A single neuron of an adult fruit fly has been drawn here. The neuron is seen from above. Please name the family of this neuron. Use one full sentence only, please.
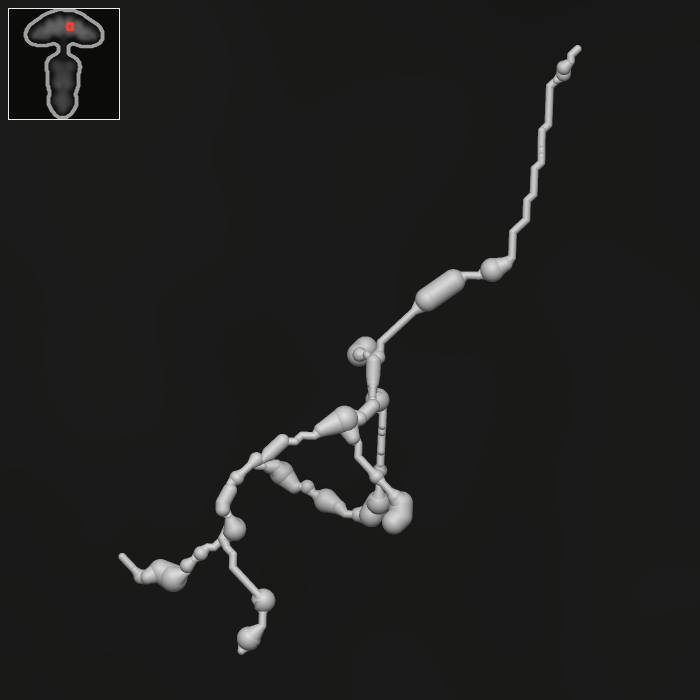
This neuron is designated as family class mechanosensory.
